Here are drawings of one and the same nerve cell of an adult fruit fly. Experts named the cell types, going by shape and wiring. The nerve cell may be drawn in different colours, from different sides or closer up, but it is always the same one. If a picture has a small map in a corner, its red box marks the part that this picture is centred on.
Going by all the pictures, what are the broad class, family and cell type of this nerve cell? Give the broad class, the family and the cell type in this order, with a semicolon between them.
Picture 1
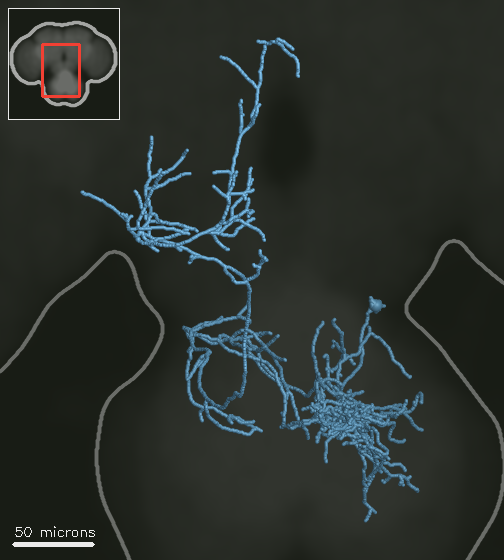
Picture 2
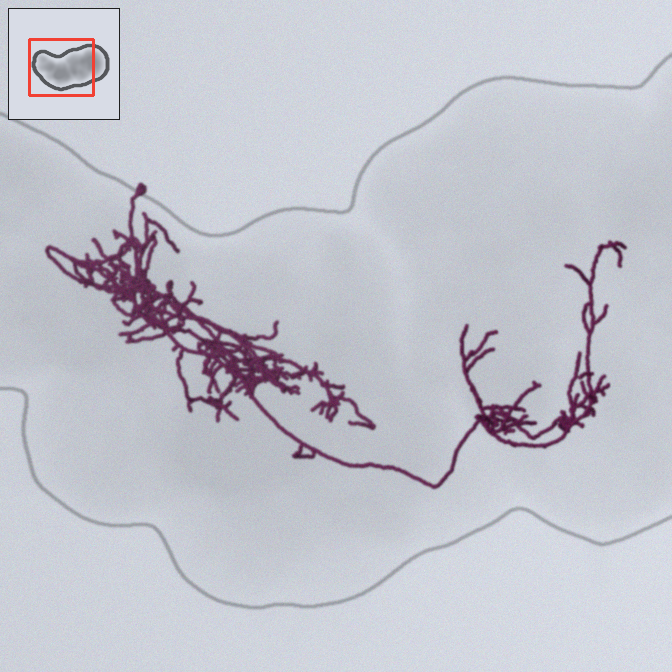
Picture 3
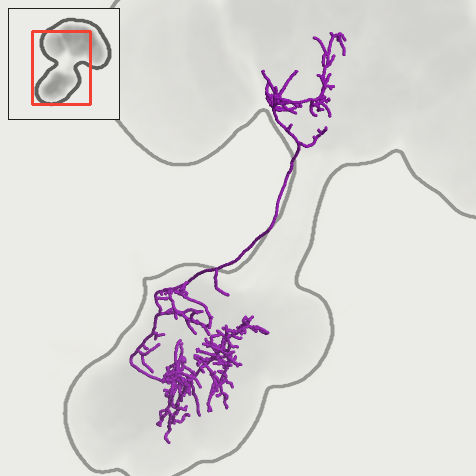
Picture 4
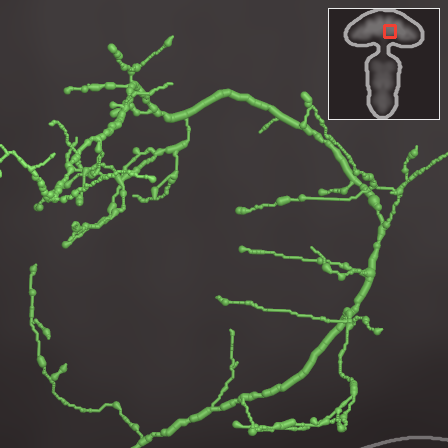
ascending neuron; hemilineage 19B; AN19B028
